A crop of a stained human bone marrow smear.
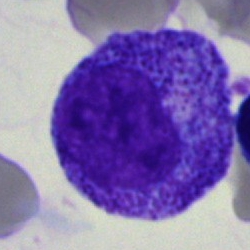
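Promyelocyte, the central cell of a stained human bone marrow smear under the light microscope. The cell is round, with a finely bumpy edge. Numerous purple granules crowd the cytoplasm and also lie over the nucleus. The nucleus stains deep purple, with patchy darker areas. No clear vacuoles are seen in the cytoplasm.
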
